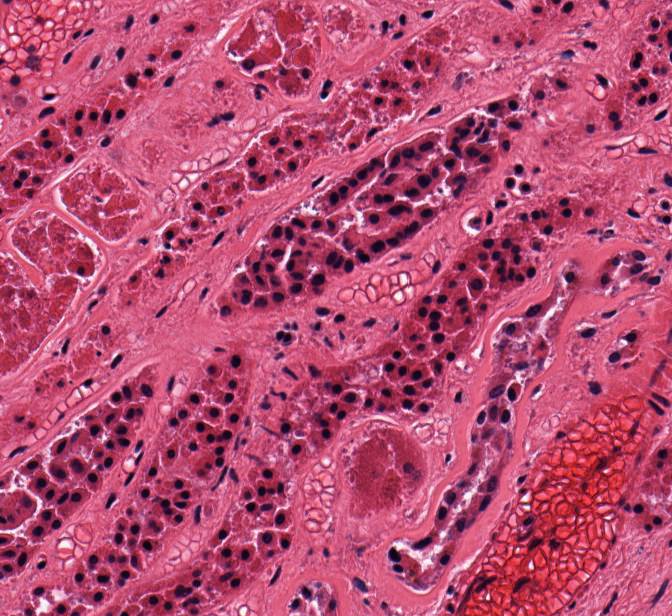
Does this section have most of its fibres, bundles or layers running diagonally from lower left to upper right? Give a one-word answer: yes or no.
Yes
